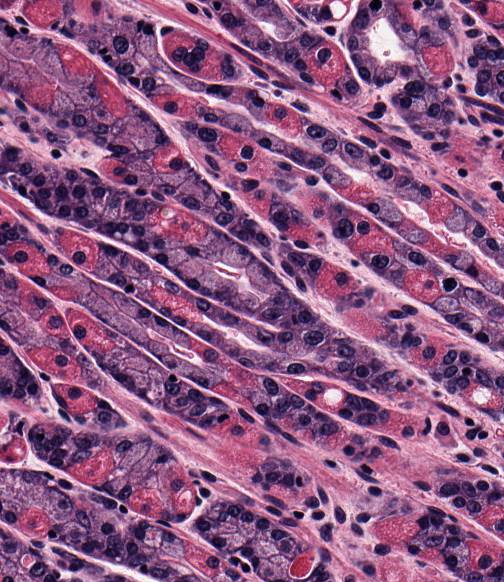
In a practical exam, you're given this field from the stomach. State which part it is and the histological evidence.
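Fundic glands: closely packed straight tubular glands in parallel diagonal bands, upper left to lower right. Most of the lining is chief cells, purple-granular with dark round nuclei; bright pink parietal cells with a central round nucleus lie singly or in small groups.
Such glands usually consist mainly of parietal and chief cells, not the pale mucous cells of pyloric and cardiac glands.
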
